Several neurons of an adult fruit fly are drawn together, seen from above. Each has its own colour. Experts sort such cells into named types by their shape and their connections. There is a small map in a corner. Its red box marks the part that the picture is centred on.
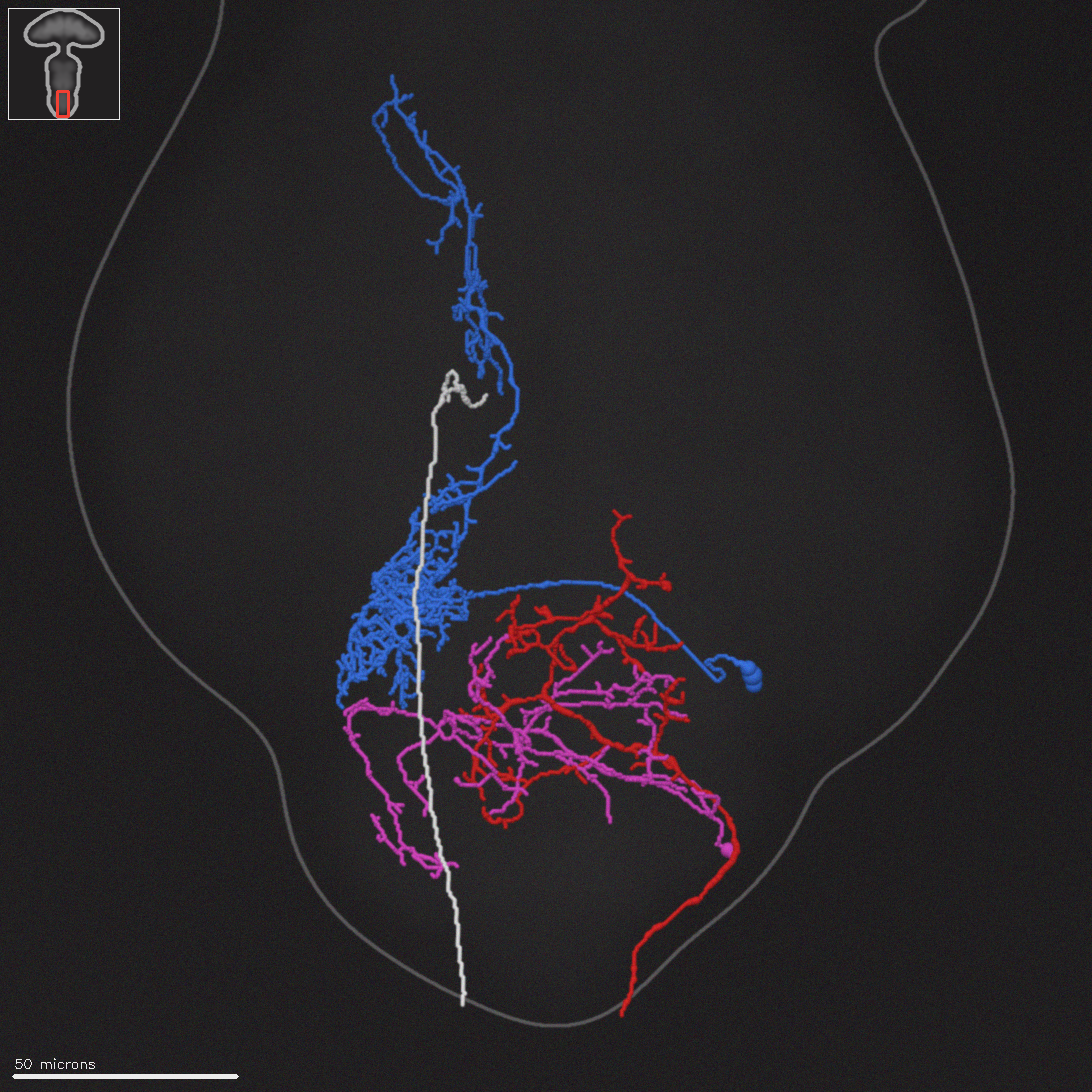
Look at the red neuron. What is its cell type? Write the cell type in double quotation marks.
"SNch01"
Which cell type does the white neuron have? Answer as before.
"SNxx14"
